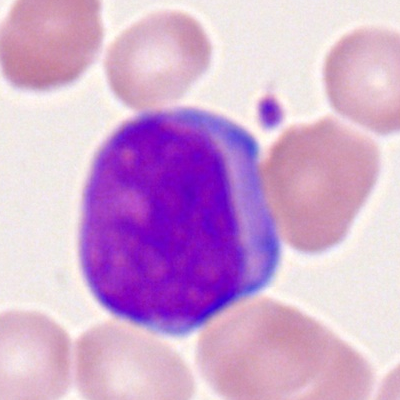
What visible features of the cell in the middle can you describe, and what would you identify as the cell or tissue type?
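Chromatin finely textured, with small paler spots scattered across the nucleus. Cytoplasm scant, a narrow crescent on the right side. No vacuoles in the cytoplasm. Outline smooth, without surface projections. Cell: myeloblast.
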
